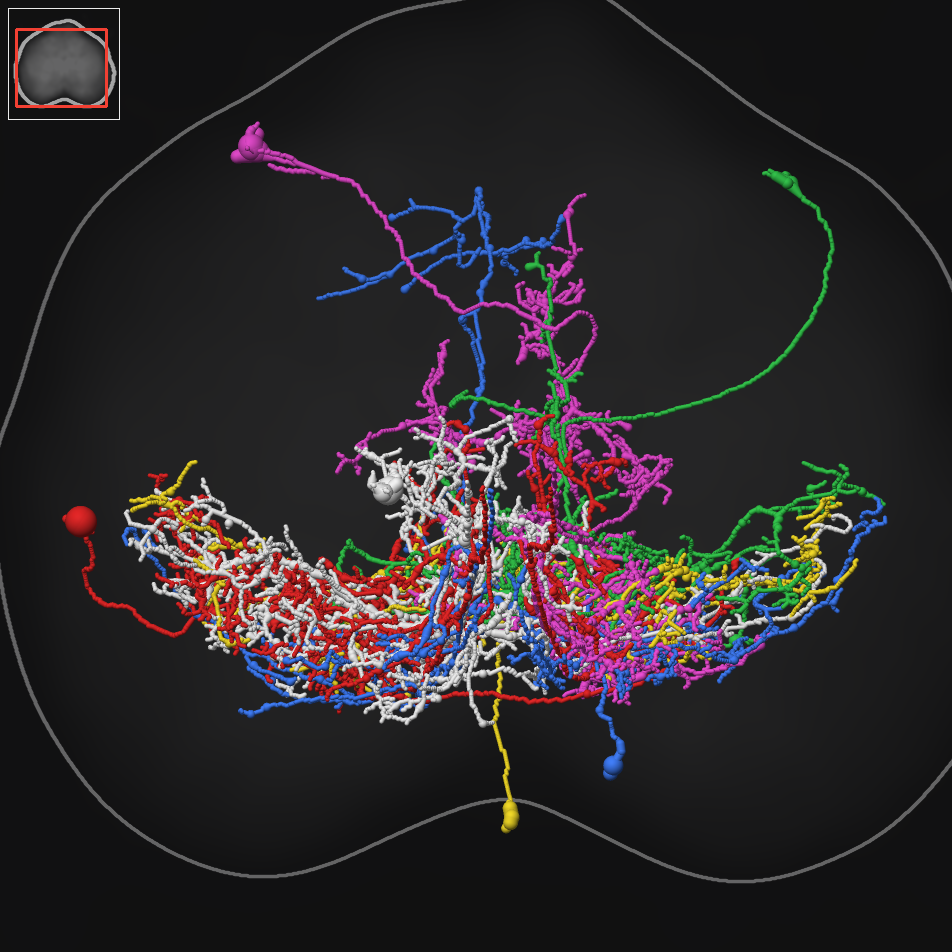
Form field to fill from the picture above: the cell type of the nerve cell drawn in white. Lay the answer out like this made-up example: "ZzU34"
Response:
"AN17B012"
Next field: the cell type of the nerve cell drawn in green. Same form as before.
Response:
"IN11A016"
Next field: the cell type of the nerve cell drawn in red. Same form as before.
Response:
"AN09B024"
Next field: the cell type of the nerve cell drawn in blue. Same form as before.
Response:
"IN05B028"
